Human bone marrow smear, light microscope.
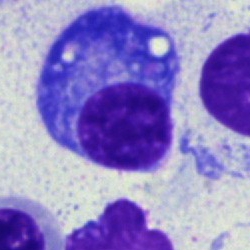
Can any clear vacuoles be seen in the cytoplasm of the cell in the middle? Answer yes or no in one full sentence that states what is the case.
Yes, among the contents of its cytoplasm are one or more clear vacuoles.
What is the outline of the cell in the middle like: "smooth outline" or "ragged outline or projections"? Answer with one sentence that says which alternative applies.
Along its outline, the cell is ragged or frayed, or bears projections, blebs or tags.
